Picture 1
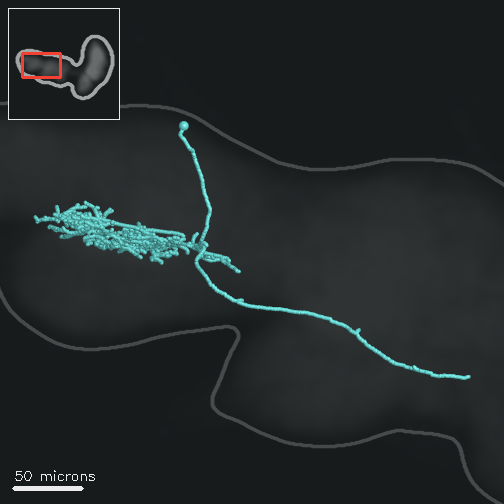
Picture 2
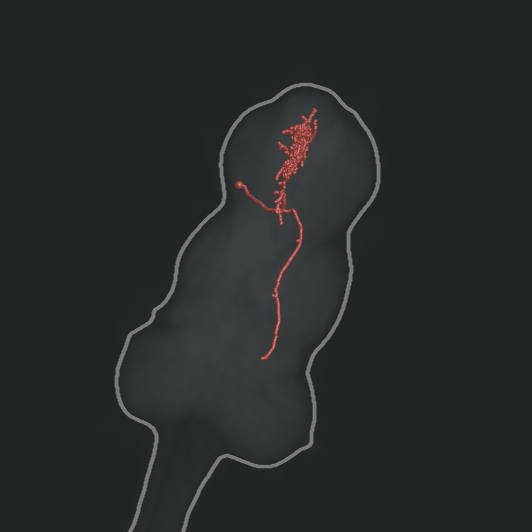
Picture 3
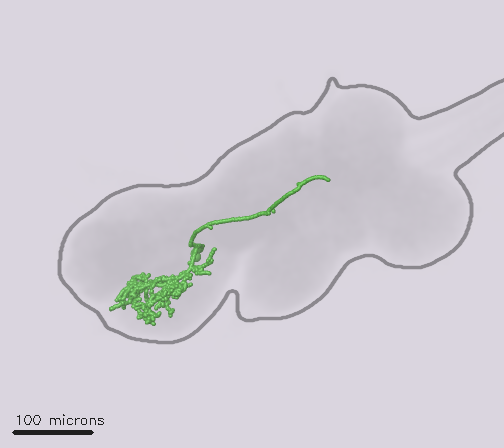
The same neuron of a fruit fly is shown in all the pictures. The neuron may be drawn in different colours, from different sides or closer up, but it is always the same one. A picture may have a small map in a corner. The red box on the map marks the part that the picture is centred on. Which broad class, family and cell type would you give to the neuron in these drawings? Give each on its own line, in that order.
nerve-cord intrinsic neuron
hemilineage 23B
IN23B047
